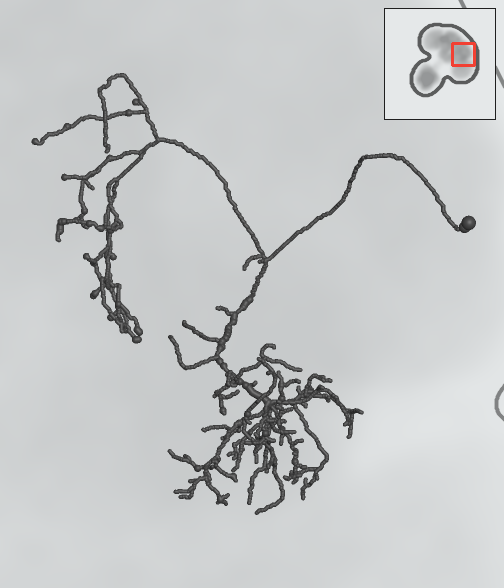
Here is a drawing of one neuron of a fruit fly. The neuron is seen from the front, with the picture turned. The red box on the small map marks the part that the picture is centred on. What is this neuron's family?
hemilineage VLPd1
